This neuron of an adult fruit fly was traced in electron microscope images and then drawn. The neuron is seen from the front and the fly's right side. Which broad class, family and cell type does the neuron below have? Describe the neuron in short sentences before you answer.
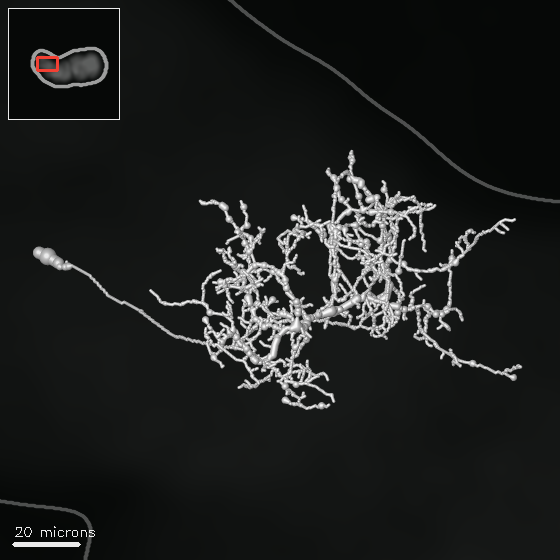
The cell body is on the left of the picture. From left to right in the picture it spans about 150 microns. It is a nerve-cord intrinsic neuron. Its family is hemilineage 06B. Its cell type is IN06B049.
